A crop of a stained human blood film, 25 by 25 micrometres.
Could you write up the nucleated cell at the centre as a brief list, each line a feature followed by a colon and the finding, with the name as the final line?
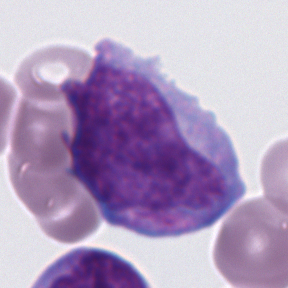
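Outline: irregular, ragged along the upper-right border
Size: about 19 by 14 micrometres
Chromatin: finely stippled, not gathered into coarse clumps
Cytoplasm: pale grey-blue rim, widest along the upper-right side
Granules: none visible
Name: atypical promyelocyte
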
